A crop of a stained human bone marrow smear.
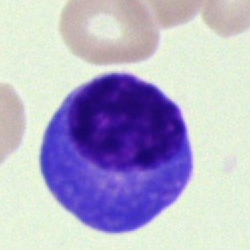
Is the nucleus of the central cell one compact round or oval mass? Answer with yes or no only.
Yes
